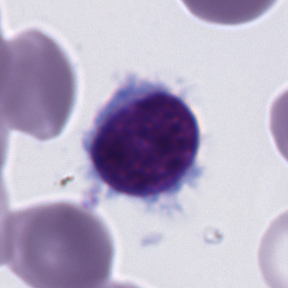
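Hairy cell in a stained peripheral blood smear, roughly round in outline. You won't find a nucleolus in its nucleus, and there's only a scant pale blue rim of cytoplasm around it. Fine hair-like projections fringe the surface around most of the circumference.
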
